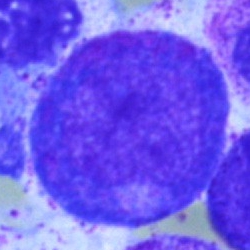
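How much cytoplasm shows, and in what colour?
Only a scant rim, deep blue.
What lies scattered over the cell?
Fine purple dots.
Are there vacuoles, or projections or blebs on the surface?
No vacuoles, and the surface shows neither projections nor blebs.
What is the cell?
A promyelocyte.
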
